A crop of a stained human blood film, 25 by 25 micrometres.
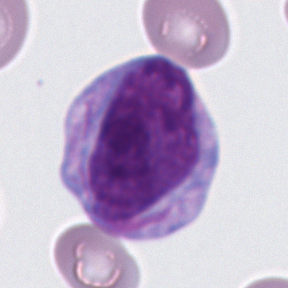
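An atypical promyelocyte, the cell in the middle, about 16 by 14 micrometres, with an irregular outline of several blunt angles rather than a smooth round contour. Its nucleus, about 16 by 9 micrometres, sits off-centre and seems to reach the cell border at the upper right; I'd put it at about 60% of the cell's area. The cytoplasm is pale blue-grey, and I find no clear vacuoles in it.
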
